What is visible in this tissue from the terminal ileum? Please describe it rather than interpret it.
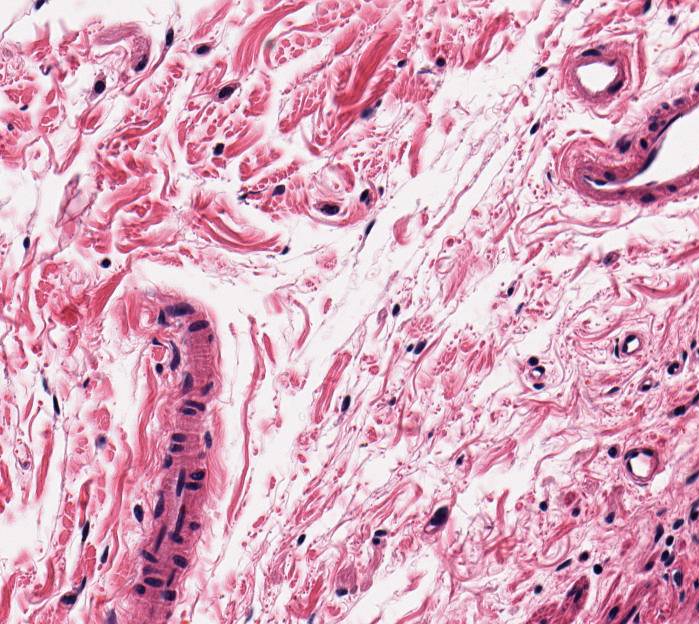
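In the lower left, a vertical band of smooth muscle has elongated dark nuclei, most lying across, not along, its length. Small vessels with round, open, empty lumens lie at upper and lower right. Stromal nuclei are sparse, small, dark, scattered singly between collagen bundles.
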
